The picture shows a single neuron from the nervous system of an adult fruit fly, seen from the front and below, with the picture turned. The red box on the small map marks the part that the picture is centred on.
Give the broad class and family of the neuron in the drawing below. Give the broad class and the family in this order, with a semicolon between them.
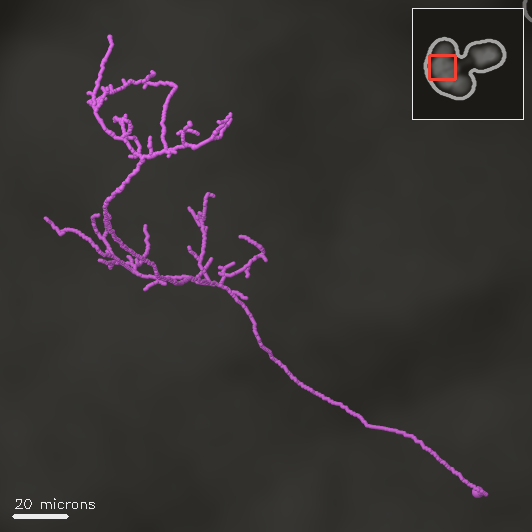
central-brain intrinsic neuron; hemilineage DM6_posterior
